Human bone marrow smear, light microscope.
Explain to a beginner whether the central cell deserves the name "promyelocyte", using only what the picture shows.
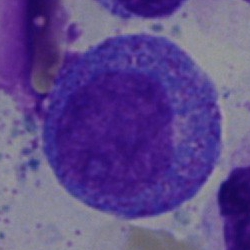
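In outline the cell is round, with a fairly smooth edge. Its nucleus lies off-centre, toward the left side. The chromatin looks finely granular rather than coarsely clumped. The cytoplasm stains blue, and a paler patch of it lies against the right side of the nucleus. No vacuoles are visible in the cytoplasm.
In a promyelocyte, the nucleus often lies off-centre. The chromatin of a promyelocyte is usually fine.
Both of these agree with the off-centre nucleus and the finely granular chromatin seen here. The name promyelocyte therefore fits, and the cell is a promyelocyte rather than a basophil.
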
